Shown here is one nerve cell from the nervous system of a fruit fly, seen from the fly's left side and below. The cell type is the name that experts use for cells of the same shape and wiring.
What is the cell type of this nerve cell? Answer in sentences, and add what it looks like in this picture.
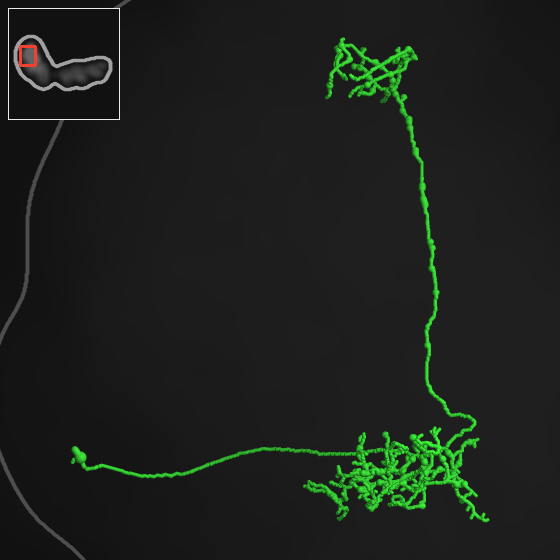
The cell type is WEDPN1A. This is a central-brain intrinsic neuron. The cell body is at the lower left of the picture. The picture shows dozens of branch ends.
